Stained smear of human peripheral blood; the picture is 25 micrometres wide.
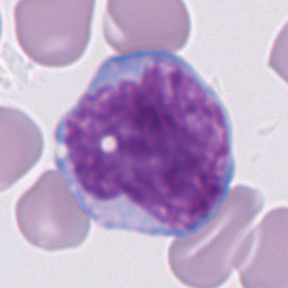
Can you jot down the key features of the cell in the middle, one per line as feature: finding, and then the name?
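Cell size: about 16 micrometres across
Outline: angular, with several nearly straight edges
Nucleus: about 14 micrometres across, filling about 70% of the cell's area
Clear spot: single, small and round, in the left part of the nucleus
Cytoplasm: pale blue
Granules: none visible in the cytoplasm
Name: myeloblast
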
